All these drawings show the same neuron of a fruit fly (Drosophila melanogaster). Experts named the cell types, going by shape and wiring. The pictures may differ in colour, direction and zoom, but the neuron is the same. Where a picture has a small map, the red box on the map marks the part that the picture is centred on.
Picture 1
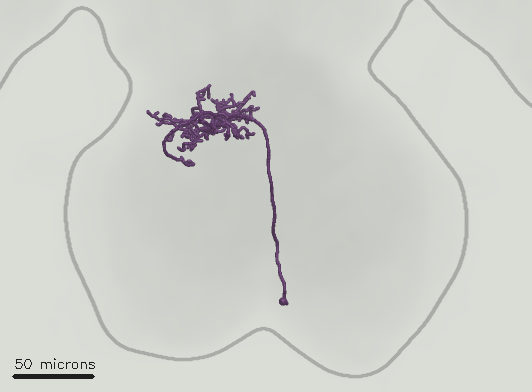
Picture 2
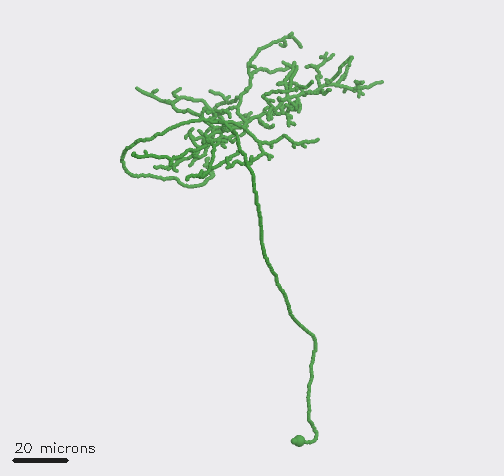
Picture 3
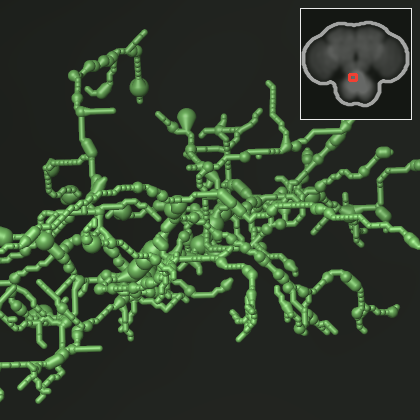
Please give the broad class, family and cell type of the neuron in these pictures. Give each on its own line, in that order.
nerve-cord intrinsic neuron
hemilineage 02A
IN02A043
